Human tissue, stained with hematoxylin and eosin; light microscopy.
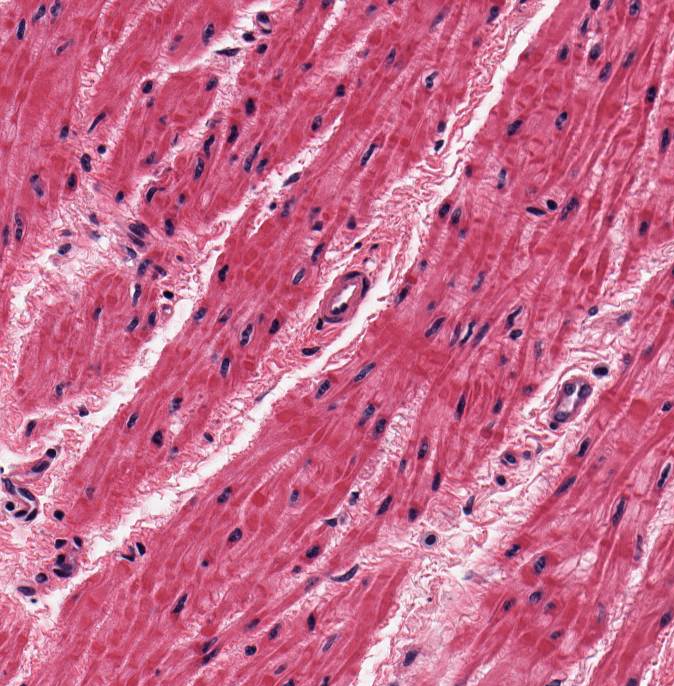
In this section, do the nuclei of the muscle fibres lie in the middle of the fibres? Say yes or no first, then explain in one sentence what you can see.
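Yes. The muscle nuclei are oval and lie centrally within the fibres rather than at their edges.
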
